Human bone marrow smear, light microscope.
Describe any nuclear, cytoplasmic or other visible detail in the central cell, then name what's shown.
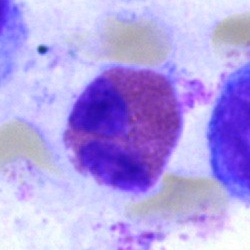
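Looking first at the nucleus, I see two dark lobes, one at the upper left and one running along the bottom of the cell. The chromatin in them is dense and deep purple. Around them, the cytoplasm is pinkish-purple and evenly filled with fine granules. This is an eosinophil.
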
